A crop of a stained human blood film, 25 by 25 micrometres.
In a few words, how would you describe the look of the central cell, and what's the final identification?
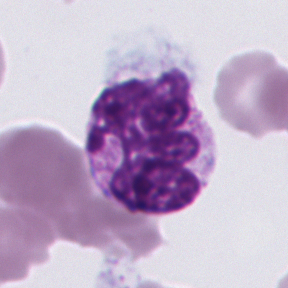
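First, the nucleus: it fills most of the cell body. Its chromatin is dark purple and clumped, with paler gaps between the clumps. The main body has a roughly rounded outline, and from the top a pale, faintly dotted extension of cytoplasm spreads out. I'd name it a segmented neutrophil.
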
